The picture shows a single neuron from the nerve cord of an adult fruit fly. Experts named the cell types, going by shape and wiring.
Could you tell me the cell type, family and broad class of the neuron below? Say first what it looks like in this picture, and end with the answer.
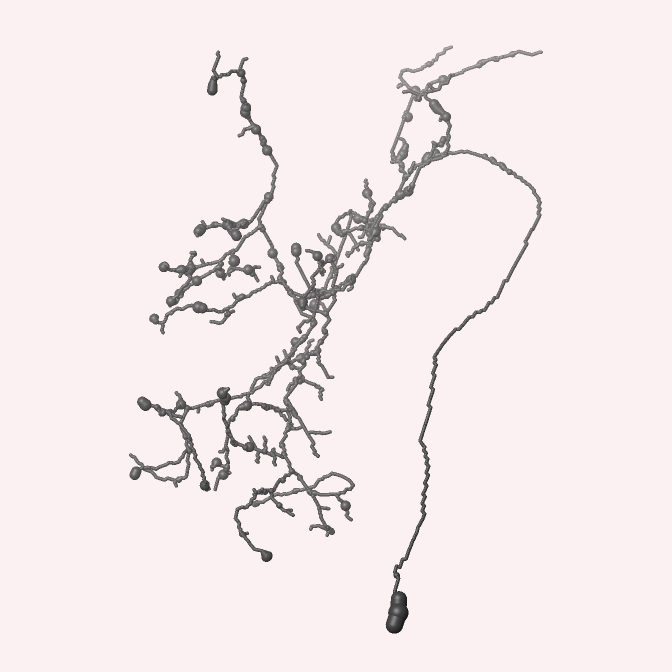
Dozens of branch ends can be seen. As drawn here it is taller than it is wide. The cell type is IN12B056. Its family is hemilineage 12B. This is a nerve-cord intrinsic neuron.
